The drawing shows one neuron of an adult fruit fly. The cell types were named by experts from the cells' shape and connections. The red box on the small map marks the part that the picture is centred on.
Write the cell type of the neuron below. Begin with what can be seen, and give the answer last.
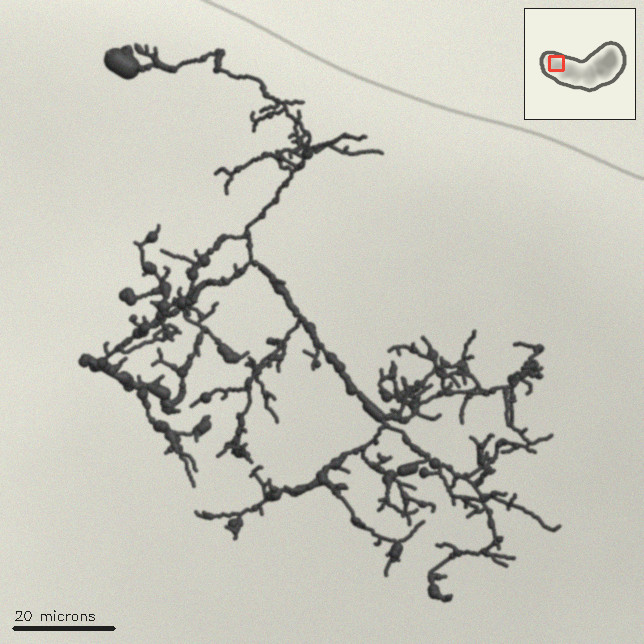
Its cell body lies at the upper left of the picture. From top to bottom in the picture it spans about 110 microns. The picture shows more than a hundred branch ends. It is a nerve-cord intrinsic neuron. Its cell type is IN19A059.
